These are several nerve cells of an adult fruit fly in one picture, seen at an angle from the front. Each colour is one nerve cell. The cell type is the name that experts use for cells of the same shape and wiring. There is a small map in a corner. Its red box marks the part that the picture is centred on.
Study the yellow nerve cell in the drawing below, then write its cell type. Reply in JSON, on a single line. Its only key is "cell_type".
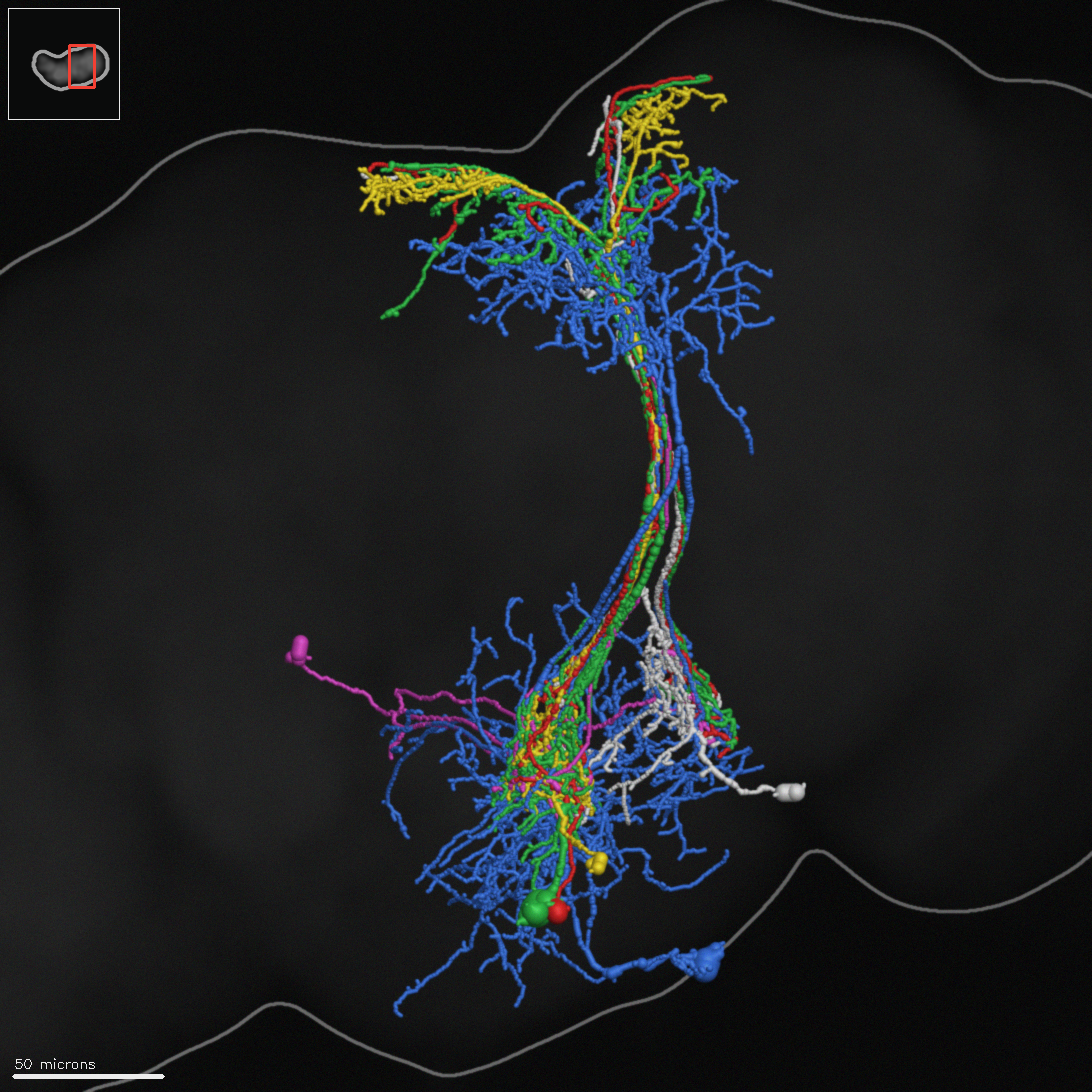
{"cell_type": "PRW001"}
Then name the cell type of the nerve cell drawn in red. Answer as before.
{"cell_type": "SMP740"}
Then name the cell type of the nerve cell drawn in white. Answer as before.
{"cell_type": "PRW051"}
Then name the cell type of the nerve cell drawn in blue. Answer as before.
{"cell_type": "GNG323"}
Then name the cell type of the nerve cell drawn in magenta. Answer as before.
{"cell_type": "FLA018"}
